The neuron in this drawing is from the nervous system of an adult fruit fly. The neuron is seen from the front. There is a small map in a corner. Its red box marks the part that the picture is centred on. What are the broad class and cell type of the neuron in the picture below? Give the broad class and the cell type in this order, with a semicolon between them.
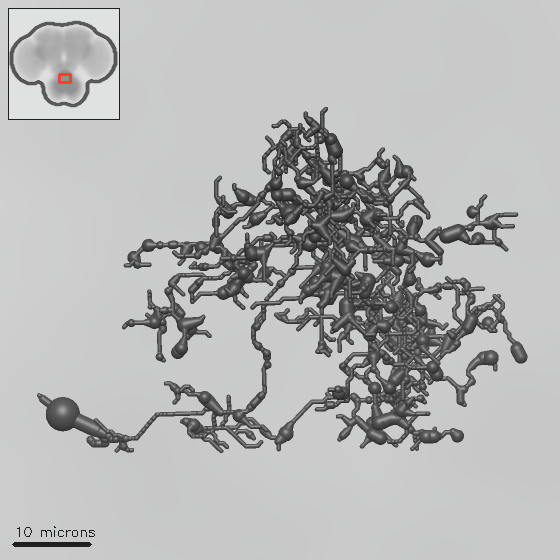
nerve-cord intrinsic neuron; INXXX316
